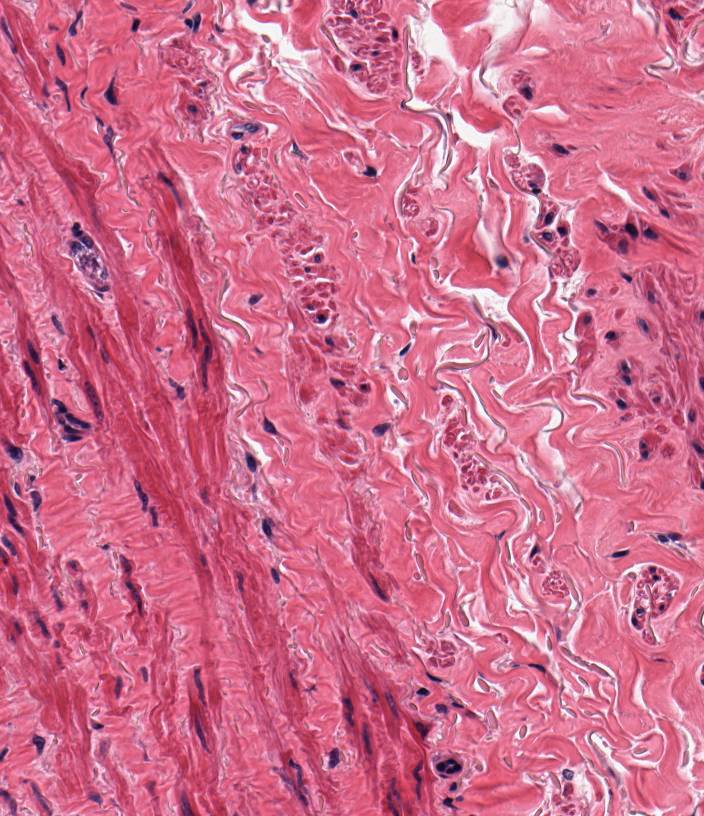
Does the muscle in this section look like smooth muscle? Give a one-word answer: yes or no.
Yes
